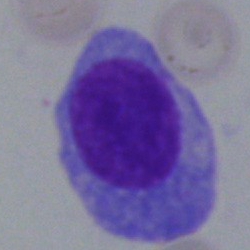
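Plasma cell (centre), stained human bone marrow smear. Its outline is irregular rather than smoothly round, and the nucleus sits off-centre toward the top. Blue-staining cytoplasm shows no distinct granules.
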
